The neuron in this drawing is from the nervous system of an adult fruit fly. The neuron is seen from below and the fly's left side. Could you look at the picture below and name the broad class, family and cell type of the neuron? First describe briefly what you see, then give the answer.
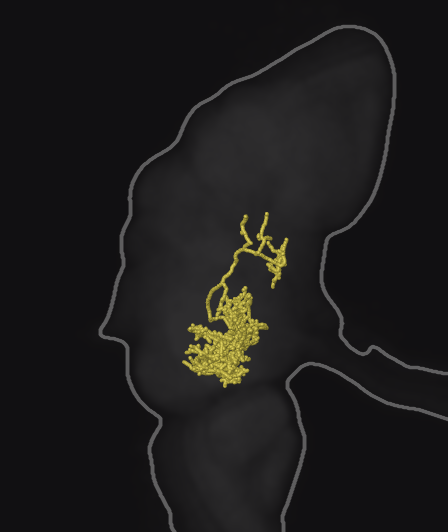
It lies in the brain. As drawn here it is taller than it is wide. Its broad class is central-brain intrinsic neuron. Its family is hemilineage SMPpv2_ventral. Its cell type is PLP209.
